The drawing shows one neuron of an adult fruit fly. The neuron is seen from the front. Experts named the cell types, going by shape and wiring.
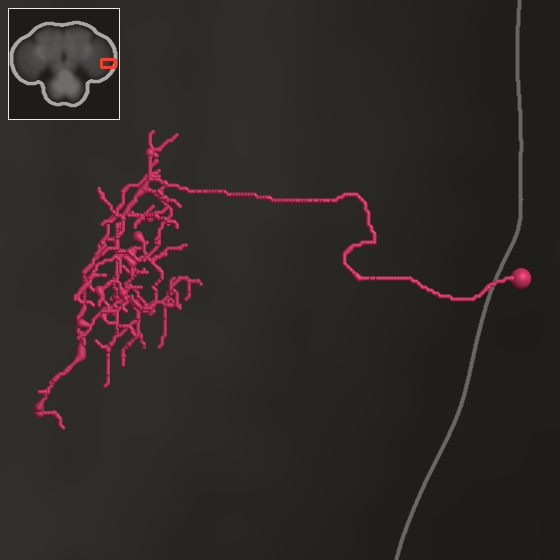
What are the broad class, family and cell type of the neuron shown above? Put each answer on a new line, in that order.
optic-lobe intrinsic neuron
Cm
Cm6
